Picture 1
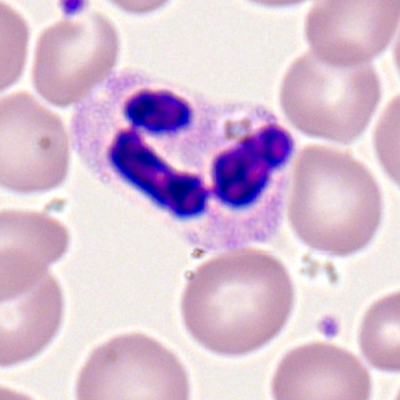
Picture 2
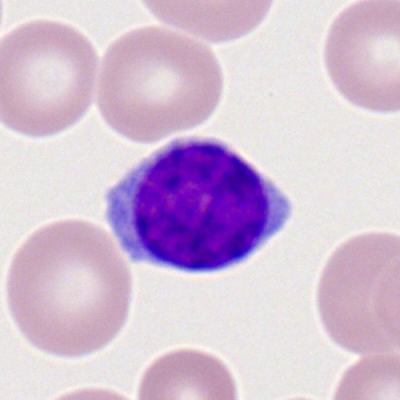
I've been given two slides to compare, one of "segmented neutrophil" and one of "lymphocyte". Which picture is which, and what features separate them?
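Quick answer: the segmented neutrophil is picture 1, the lymphocyte picture 2. The nucleus is where you'll see it fastest: in picture 1 it's split into several distinct lobes, with no nucleoli showing in them.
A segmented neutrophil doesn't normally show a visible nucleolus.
Chromatin won't split them: it's dark purple and coarsely clumped in both, and dense in the neutrophil too.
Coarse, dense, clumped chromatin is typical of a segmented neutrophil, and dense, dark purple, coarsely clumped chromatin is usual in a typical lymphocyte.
The cytoplasm differs a lot, though: the neutrophil's is abundant, pale pink and full of fine pinkish-lilac granules, while the lymphocyte's is a narrow pale blue rim with no granules and no vacuoles.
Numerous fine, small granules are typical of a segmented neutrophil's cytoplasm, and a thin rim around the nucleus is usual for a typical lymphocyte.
As for outlines, the neutrophil's is irregular rather than smoothly round, and the lymphocyte's tapers to a point on its right side.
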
